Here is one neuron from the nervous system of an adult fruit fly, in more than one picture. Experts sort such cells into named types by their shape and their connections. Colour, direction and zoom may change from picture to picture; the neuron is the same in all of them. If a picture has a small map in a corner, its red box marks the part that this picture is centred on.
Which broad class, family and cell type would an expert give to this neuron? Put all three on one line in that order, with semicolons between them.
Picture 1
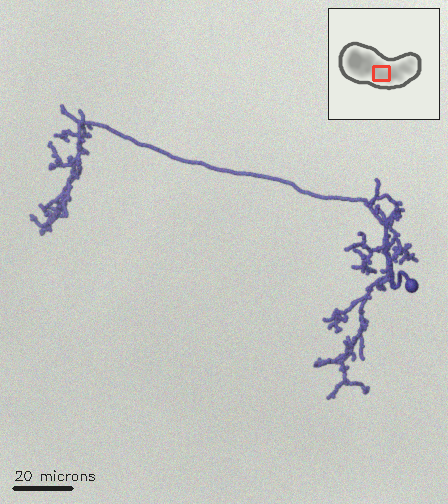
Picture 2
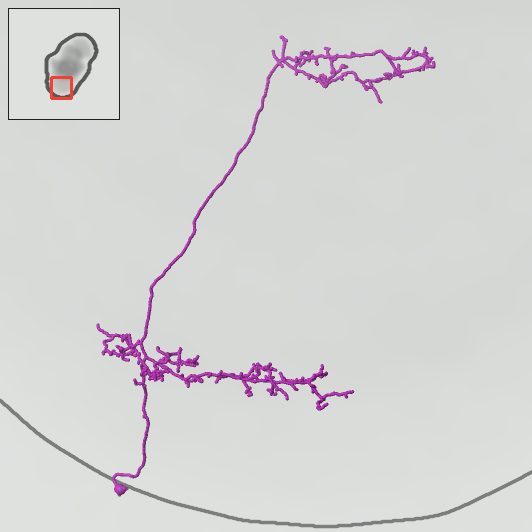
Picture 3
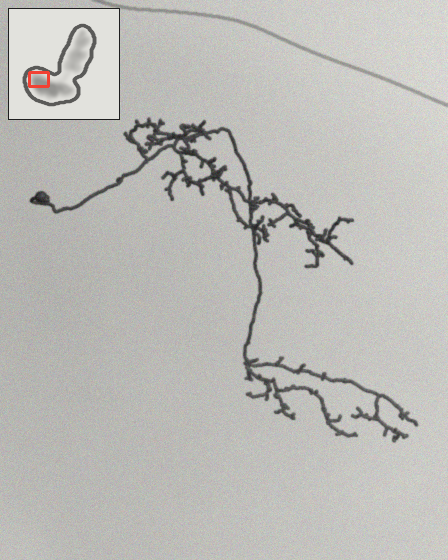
optic-lobe intrinsic neuron; Tm; Tm35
